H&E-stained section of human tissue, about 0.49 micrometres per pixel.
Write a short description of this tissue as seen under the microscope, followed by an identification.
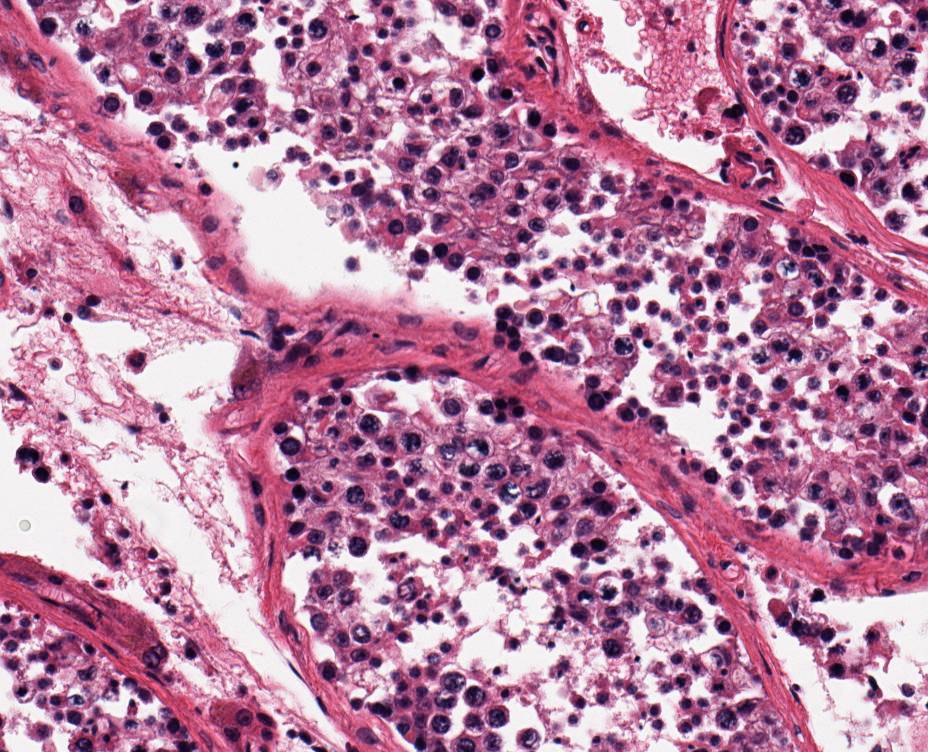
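Several rounded and elongated tubules packed with cells make up the field, separated by bands of pink fibrous wall. Among the larger cells inside the tubules are scattered numerous small cells with dark, dense round nuclei. The cells lie loosely, separated by small empty spaces rather than forming cohesive layers. This tissue is testis.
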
